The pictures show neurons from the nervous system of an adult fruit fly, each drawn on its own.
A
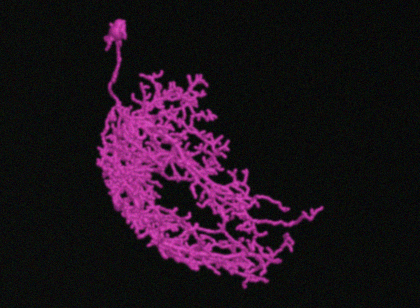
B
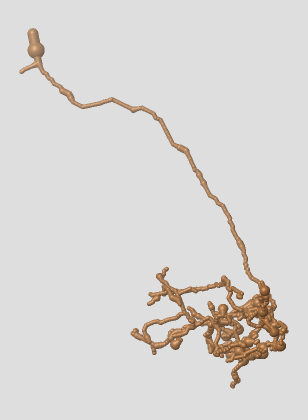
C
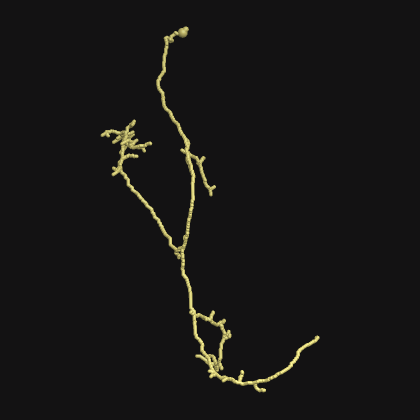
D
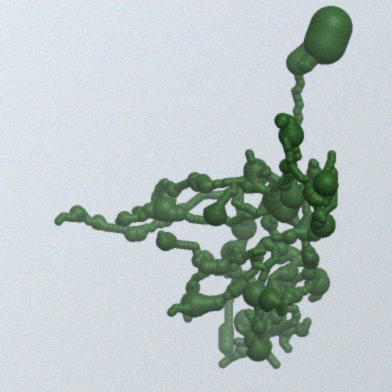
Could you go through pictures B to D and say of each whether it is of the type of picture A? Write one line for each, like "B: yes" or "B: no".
B: no
C: no
D: no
